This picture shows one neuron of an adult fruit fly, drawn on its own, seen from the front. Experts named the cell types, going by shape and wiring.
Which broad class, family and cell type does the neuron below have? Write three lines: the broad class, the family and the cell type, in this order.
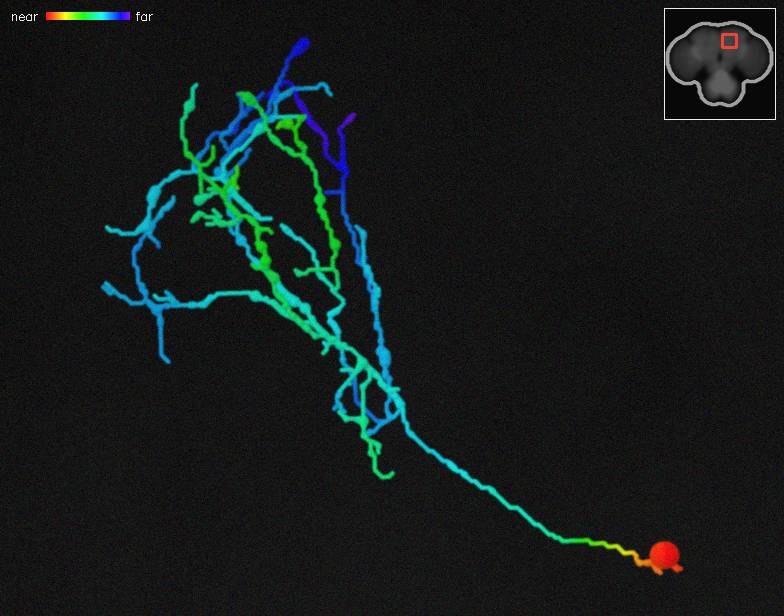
central-brain intrinsic neuron
hemilineage EBa1
CRE055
